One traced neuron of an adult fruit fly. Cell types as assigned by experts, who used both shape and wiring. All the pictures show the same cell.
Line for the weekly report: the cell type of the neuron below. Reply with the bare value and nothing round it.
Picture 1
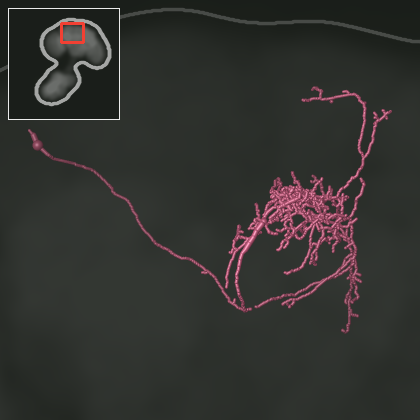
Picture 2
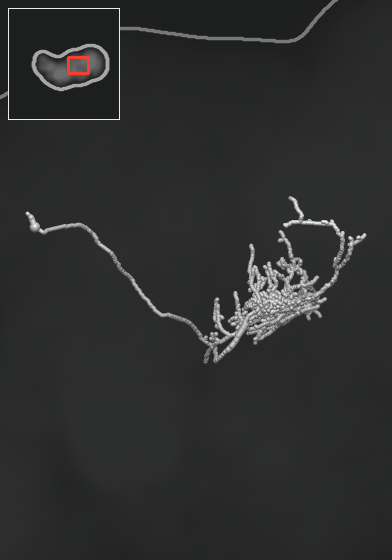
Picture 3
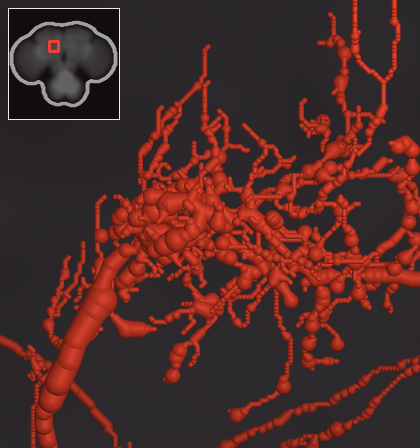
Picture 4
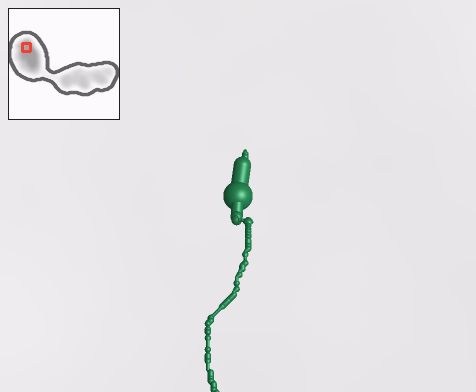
LAL002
